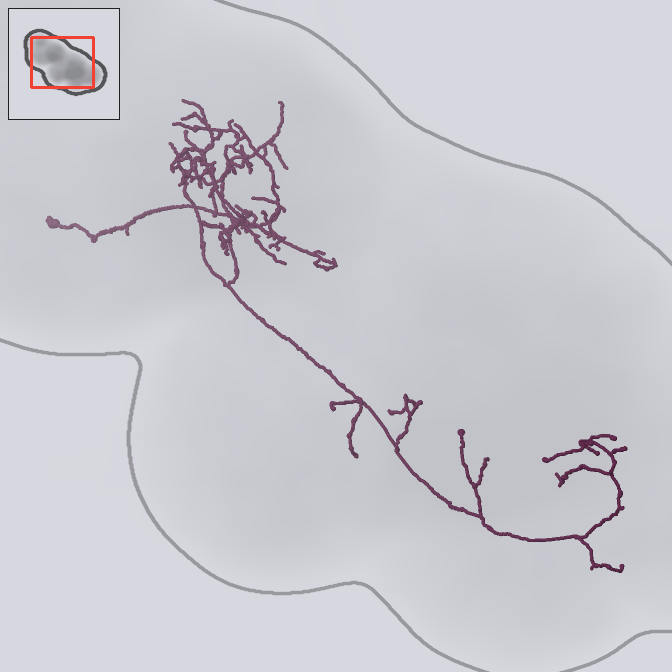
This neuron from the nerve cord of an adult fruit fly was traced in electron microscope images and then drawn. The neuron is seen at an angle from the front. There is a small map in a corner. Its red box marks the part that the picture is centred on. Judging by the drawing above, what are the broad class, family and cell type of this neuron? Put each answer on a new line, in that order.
nerve-cord intrinsic neuron
hemilineage 05B
IN05B070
